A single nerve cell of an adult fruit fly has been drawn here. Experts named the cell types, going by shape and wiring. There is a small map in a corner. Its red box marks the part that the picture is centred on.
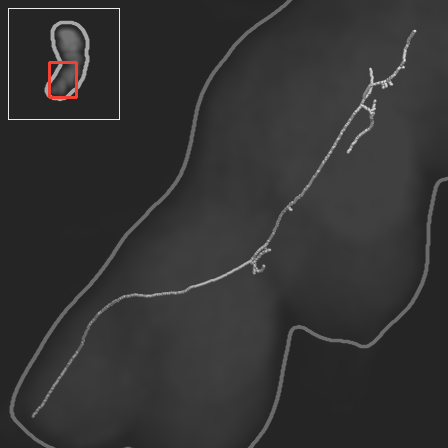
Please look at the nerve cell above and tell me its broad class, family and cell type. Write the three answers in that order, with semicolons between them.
sensory neuron entering the nerve cord; class mechanosensory proprioceptive; SNpp01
